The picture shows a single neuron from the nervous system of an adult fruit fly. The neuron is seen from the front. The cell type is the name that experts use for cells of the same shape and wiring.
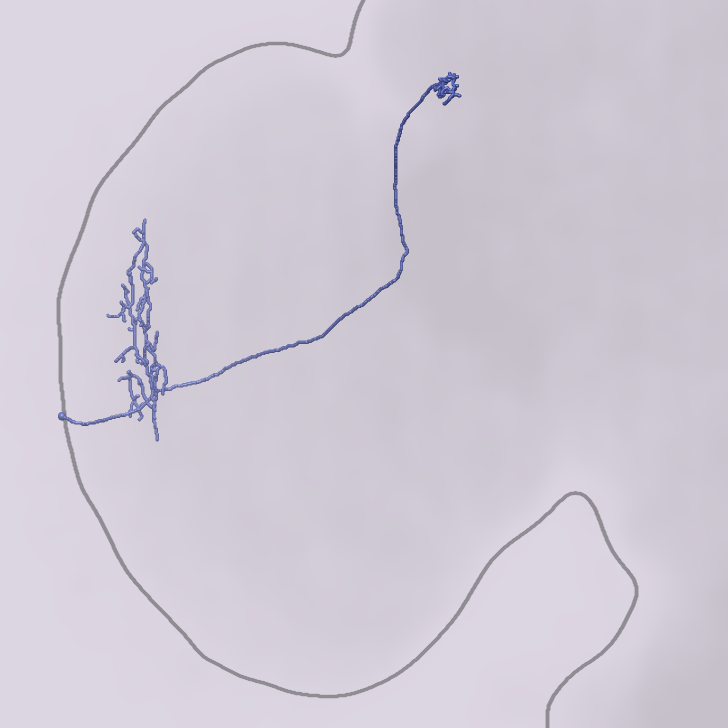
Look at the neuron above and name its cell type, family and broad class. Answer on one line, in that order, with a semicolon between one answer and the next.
MeTu2b; MeTu; visual projection neuron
